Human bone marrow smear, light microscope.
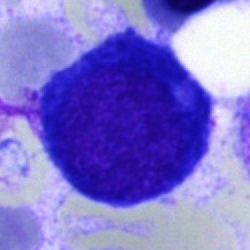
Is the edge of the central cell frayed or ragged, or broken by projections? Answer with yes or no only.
Yes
